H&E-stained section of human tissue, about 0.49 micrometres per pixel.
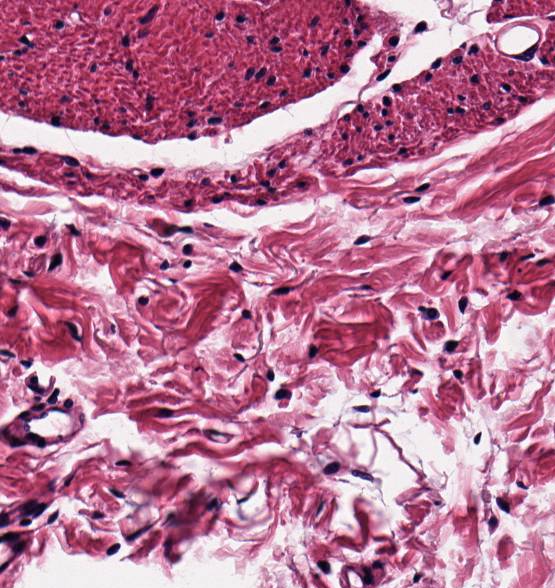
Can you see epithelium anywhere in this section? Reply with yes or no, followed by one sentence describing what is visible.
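No. No epithelium and no fat cells are present anywhere in the field.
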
